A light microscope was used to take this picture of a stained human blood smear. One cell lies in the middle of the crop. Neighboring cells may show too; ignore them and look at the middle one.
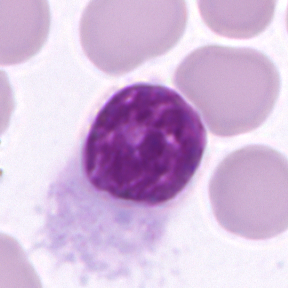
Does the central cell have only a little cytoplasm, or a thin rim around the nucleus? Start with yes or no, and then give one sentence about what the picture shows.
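Yes. The thin rim of cytoplasm is very pale.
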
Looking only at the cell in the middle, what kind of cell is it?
plasma cell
